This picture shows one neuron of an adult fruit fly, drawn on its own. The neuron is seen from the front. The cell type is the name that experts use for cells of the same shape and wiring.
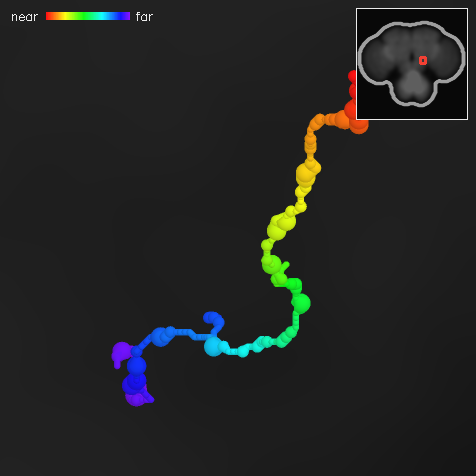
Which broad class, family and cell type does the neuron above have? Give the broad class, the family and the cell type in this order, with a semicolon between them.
sensory neuron entering the brain; class mechanosensory; JO-DP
